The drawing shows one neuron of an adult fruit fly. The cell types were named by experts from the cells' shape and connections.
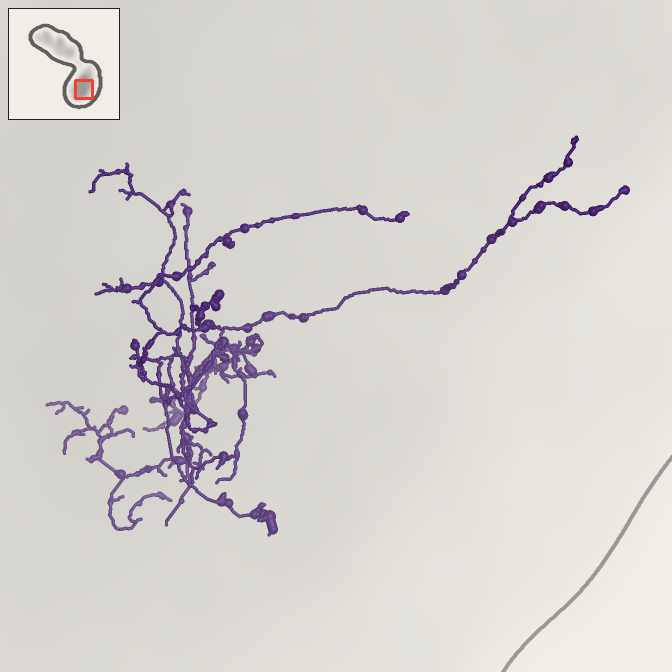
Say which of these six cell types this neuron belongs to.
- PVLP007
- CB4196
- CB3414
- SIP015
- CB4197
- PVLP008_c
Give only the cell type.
CB3414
